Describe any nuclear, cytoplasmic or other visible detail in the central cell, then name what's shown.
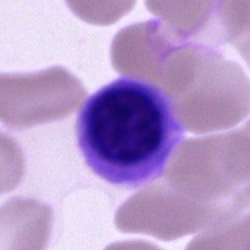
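Looking first at the edge, I see a round, smooth outline. The chromatin is dense and takes a dark purple stain. The cytoplasm is a thin blue-violet rim, widest along the lower edge of the cell. This is an erythroblast.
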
